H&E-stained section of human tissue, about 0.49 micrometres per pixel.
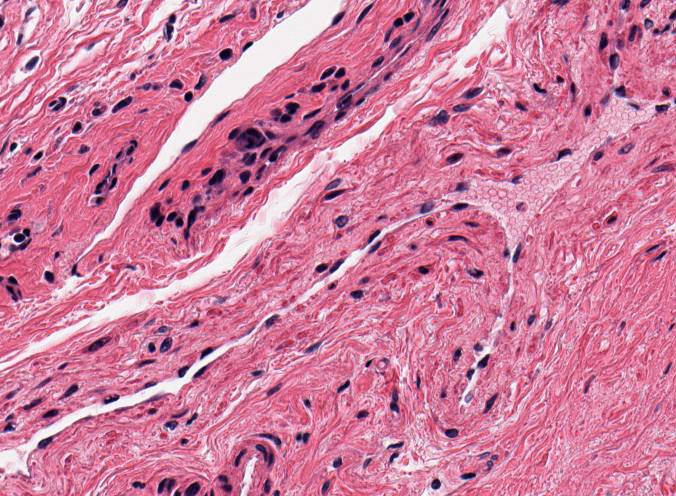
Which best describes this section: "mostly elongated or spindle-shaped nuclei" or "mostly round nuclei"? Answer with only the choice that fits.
Mostly elongated or spindle-shaped nuclei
